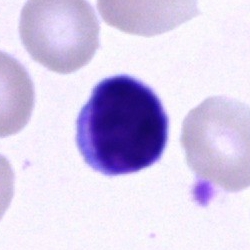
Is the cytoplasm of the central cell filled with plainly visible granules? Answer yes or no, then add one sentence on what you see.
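No. No granules are visible in the cytoplasm.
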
